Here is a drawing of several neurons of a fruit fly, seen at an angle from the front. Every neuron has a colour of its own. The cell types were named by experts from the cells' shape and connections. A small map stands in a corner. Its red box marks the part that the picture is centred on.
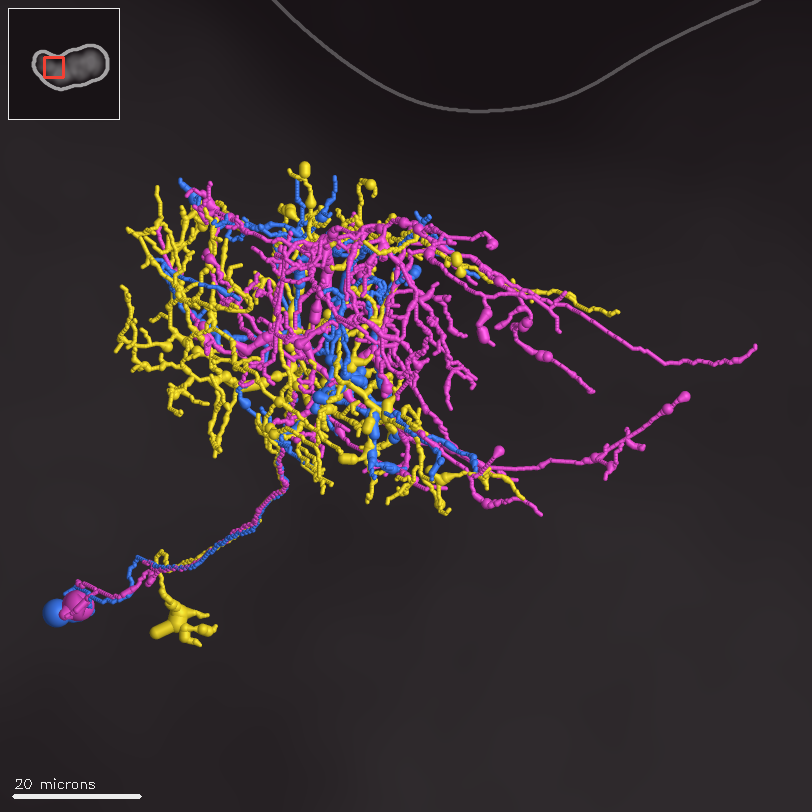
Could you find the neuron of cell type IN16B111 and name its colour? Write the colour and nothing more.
blue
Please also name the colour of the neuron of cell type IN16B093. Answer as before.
yellow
